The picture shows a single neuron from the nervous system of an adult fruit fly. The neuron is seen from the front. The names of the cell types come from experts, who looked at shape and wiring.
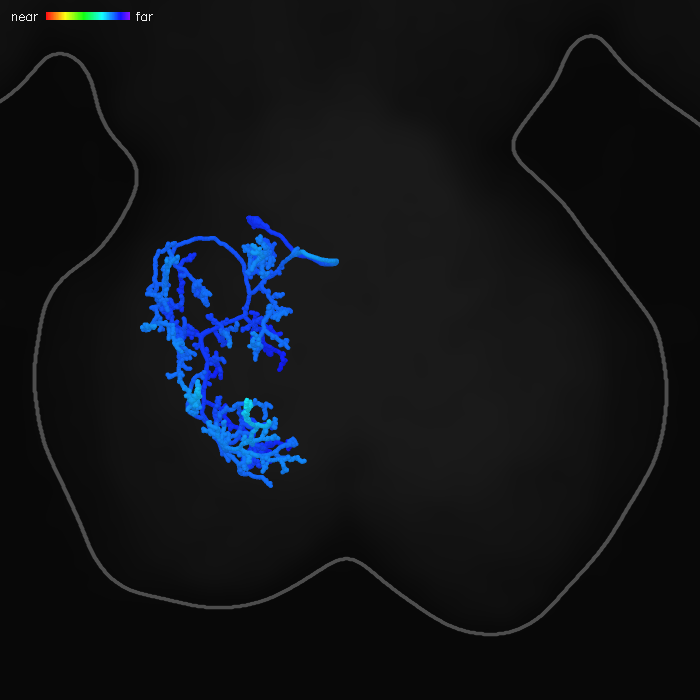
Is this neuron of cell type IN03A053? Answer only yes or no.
yes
